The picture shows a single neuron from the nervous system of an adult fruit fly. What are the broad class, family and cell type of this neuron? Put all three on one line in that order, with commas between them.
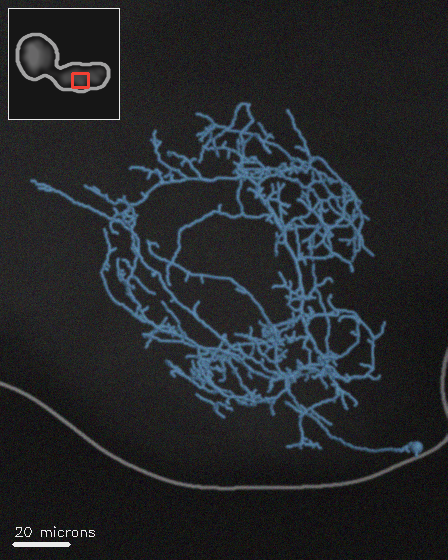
nerve-cord intrinsic neuron, hemilineage 04B, IN04B011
